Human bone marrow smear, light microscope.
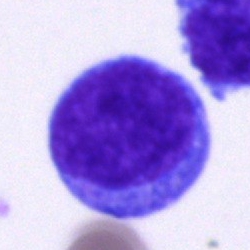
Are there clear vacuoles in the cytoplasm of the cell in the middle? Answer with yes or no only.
No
